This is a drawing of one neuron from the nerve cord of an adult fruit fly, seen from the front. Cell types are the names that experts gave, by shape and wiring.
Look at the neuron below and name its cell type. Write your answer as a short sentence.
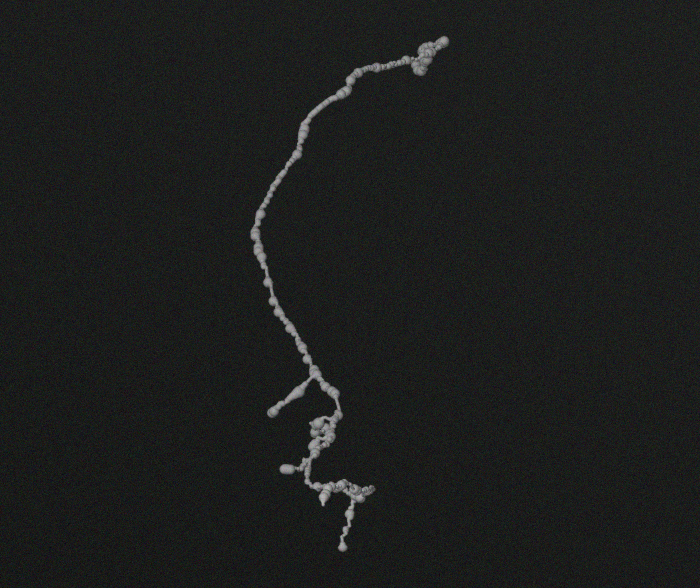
The cell type is SNpp02.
